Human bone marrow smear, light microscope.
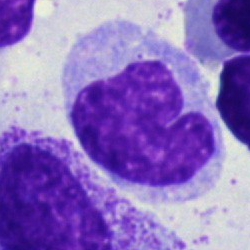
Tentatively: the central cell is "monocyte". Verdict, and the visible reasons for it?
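What settles it, I think, is the moderate rim of pale grey-blue cytoplasm around the nucleus.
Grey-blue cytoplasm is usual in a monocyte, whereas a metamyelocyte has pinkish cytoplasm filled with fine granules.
So monocyte fits, and metamyelocyte does not. The nucleus is deeply indented, its notch opening toward the right, inside a rounded, smooth outline. No vacuoles show in the cytoplasm, and a cell filled with dense purple granules lies just below and to the left.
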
